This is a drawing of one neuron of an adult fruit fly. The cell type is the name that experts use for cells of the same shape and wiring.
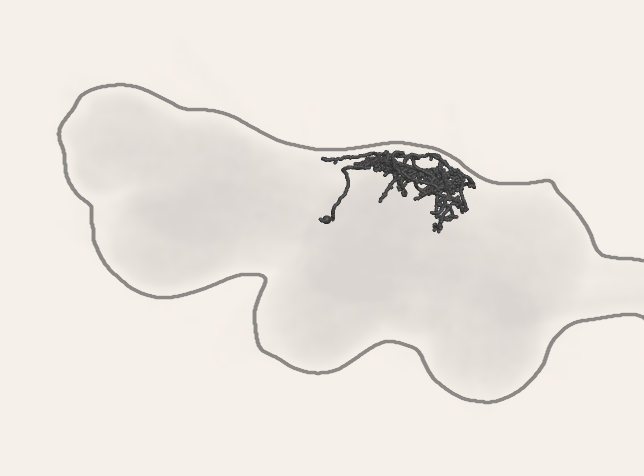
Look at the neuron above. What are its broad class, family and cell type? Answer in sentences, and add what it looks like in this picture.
Its broad class is nerve-cord intrinsic neuron. Its family is hemilineage 03B. It is of cell type IN03B046. The cell body is in the middle of the picture. In this view it is wider than it is tall.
